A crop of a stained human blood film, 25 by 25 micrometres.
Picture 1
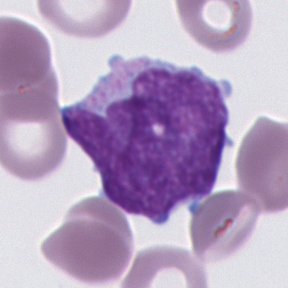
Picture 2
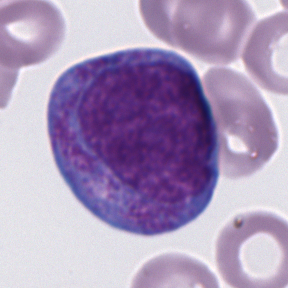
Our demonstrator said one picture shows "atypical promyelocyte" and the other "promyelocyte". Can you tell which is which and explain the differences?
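Picture 1 shows an atypical promyelocyte, and picture 2 a promyelocyte. In picture 1 the nucleus fills most of the cell and is about 14 micrometres across; the scant cytoplasm shows mainly at the upper left, where it is pale and holds fine pinkish-violet granules. Small pale blue blebs bulge from its surface. The cell in picture 2, by contrast, has a smooth surface with no projections or blebs. It is about 16 micrometres across, with a rounded but slightly angular outline that is straighter on the right side. Its chromatin is finely granular and evenly spread, without coarse dark clumps, and fine reddish-purple granules are scattered through its blue cytoplasm.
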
